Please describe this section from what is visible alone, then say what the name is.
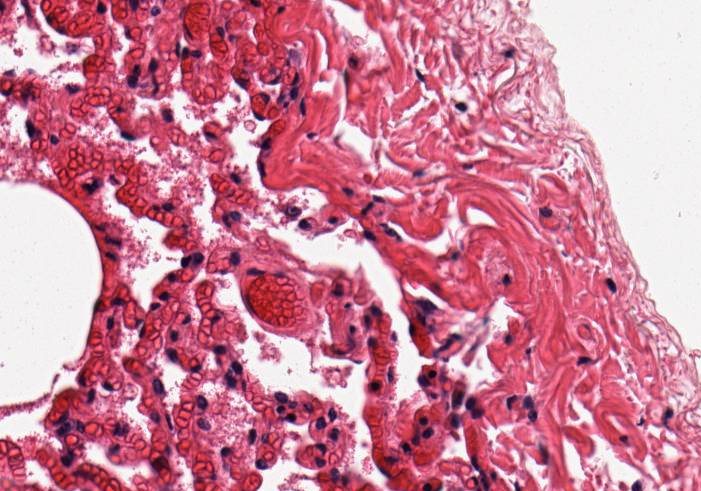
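On the left, a network of thin walls is filled with tightly packed erythrocytes staining bright red. Near the centre lies a single rounded vessel crammed with erythrocytes. The fibrous tissue on the right is made of wavy pink collagen bundles. Dark nuclei are sparse there and more numerous in the walled network. The section is lung.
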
